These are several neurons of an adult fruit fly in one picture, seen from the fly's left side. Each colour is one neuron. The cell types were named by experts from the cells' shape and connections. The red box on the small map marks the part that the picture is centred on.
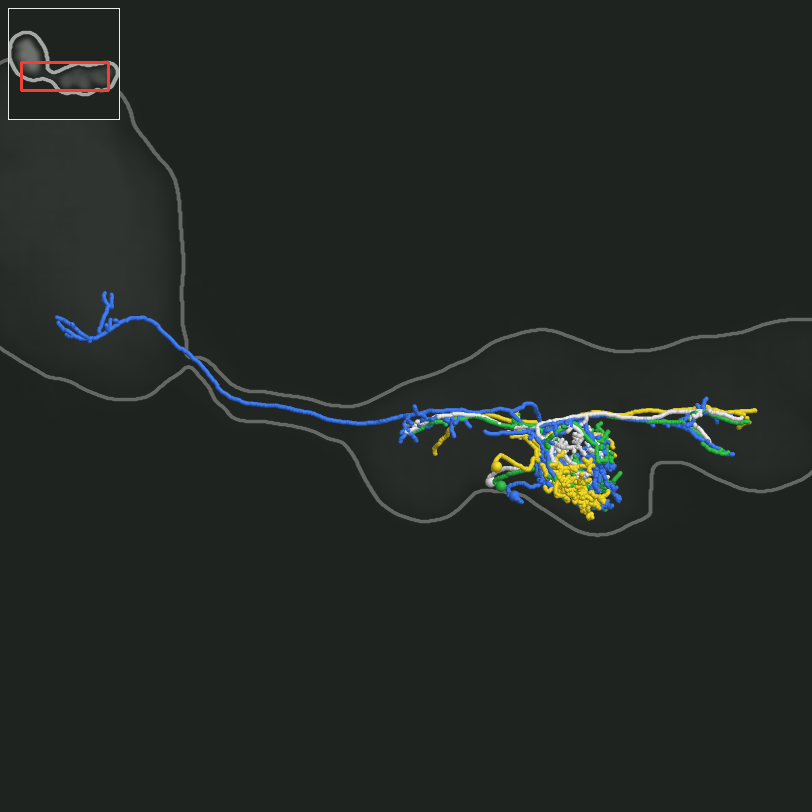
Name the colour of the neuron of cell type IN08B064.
yellow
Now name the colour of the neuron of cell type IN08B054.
white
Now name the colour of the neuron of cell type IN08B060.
green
